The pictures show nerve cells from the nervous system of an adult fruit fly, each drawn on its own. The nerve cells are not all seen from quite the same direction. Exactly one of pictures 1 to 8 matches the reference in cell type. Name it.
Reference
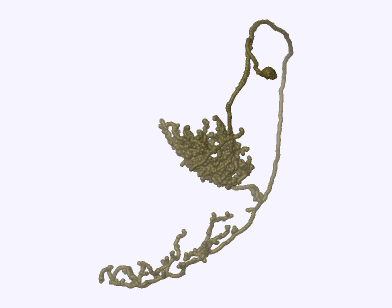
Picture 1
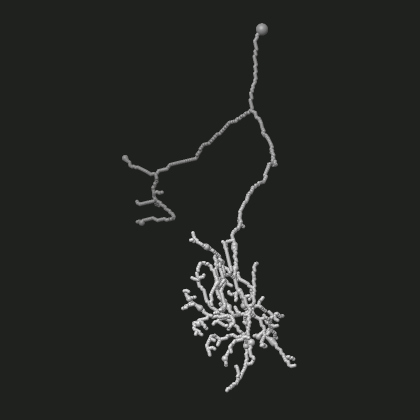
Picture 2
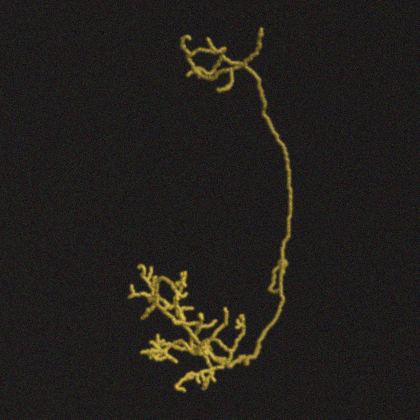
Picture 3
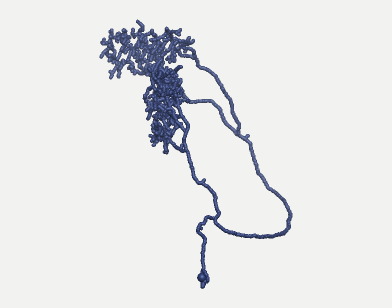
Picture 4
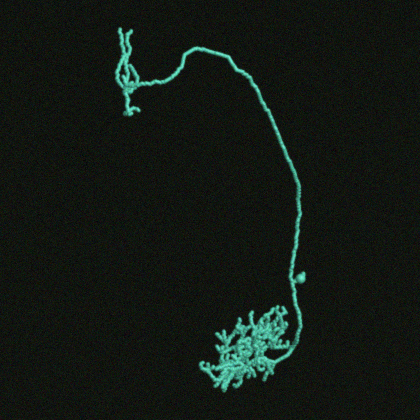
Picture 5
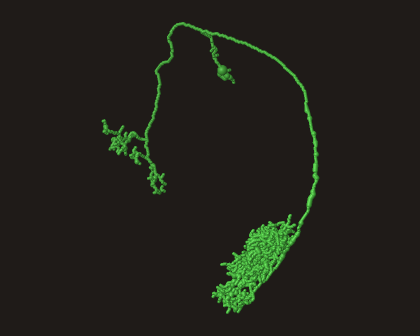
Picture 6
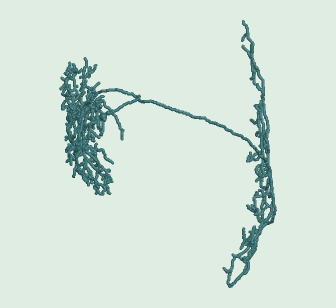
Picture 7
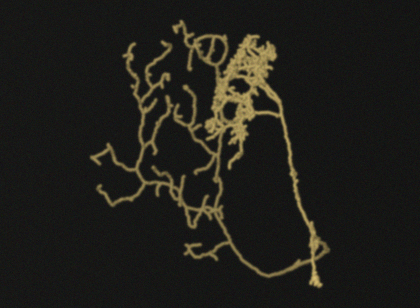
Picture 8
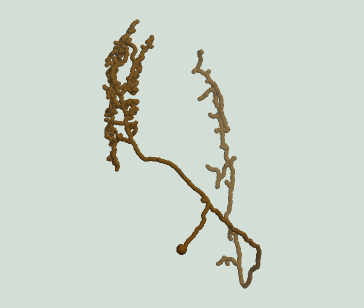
Picture 8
